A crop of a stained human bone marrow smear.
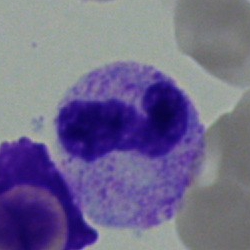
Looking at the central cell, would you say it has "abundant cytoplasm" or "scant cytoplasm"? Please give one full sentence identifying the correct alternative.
The cytoplasm forms a broad area around the nucleus.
